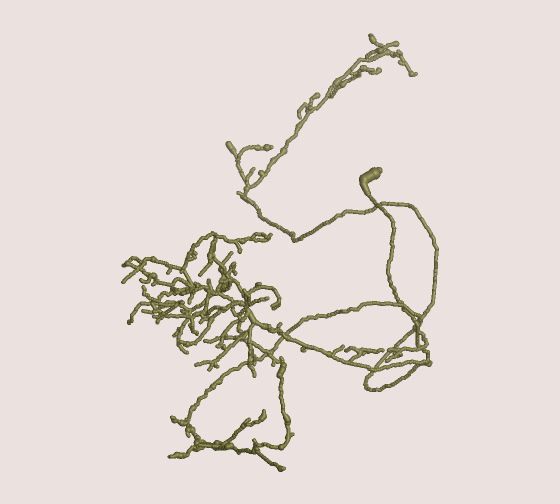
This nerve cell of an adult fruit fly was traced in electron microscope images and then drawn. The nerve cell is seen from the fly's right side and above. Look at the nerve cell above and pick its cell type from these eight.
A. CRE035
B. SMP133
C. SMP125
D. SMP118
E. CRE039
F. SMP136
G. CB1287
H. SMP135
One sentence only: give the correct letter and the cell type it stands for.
The cell type that the nerve cell has is SMP135, option H.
